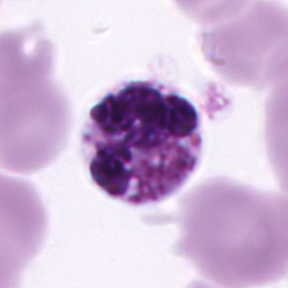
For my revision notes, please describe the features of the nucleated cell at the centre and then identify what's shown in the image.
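Look first at the nucleus: its lobes lie mostly along the upper and left parts of the cell, and you will find no nucleoli in it. The granules show up most clearly in the lower right part of the cell. Just outside the upper right edge sits a small pinkish granular fragment. This cell is an eosinophil.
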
